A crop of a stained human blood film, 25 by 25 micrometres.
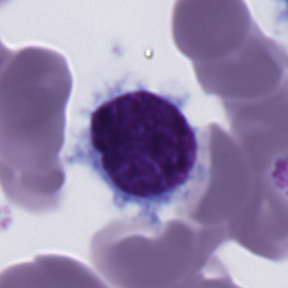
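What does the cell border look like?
Ragged, with many fine hair-like projections all around it.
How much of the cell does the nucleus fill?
Most of it, leaving only a narrow rim of pale greyish blue cytoplasm.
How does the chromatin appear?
Dense and dark purple.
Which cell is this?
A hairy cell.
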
